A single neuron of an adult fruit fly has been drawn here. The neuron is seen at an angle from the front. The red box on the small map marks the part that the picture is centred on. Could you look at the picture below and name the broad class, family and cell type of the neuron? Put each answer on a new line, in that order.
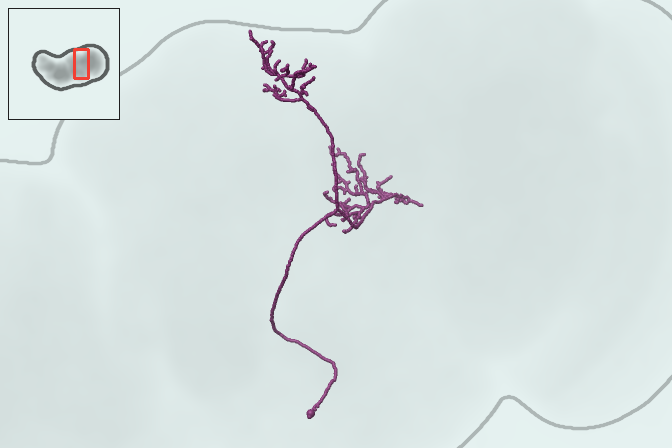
central-brain intrinsic neuron
hemilineage LALv1_dorsal
FB1A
